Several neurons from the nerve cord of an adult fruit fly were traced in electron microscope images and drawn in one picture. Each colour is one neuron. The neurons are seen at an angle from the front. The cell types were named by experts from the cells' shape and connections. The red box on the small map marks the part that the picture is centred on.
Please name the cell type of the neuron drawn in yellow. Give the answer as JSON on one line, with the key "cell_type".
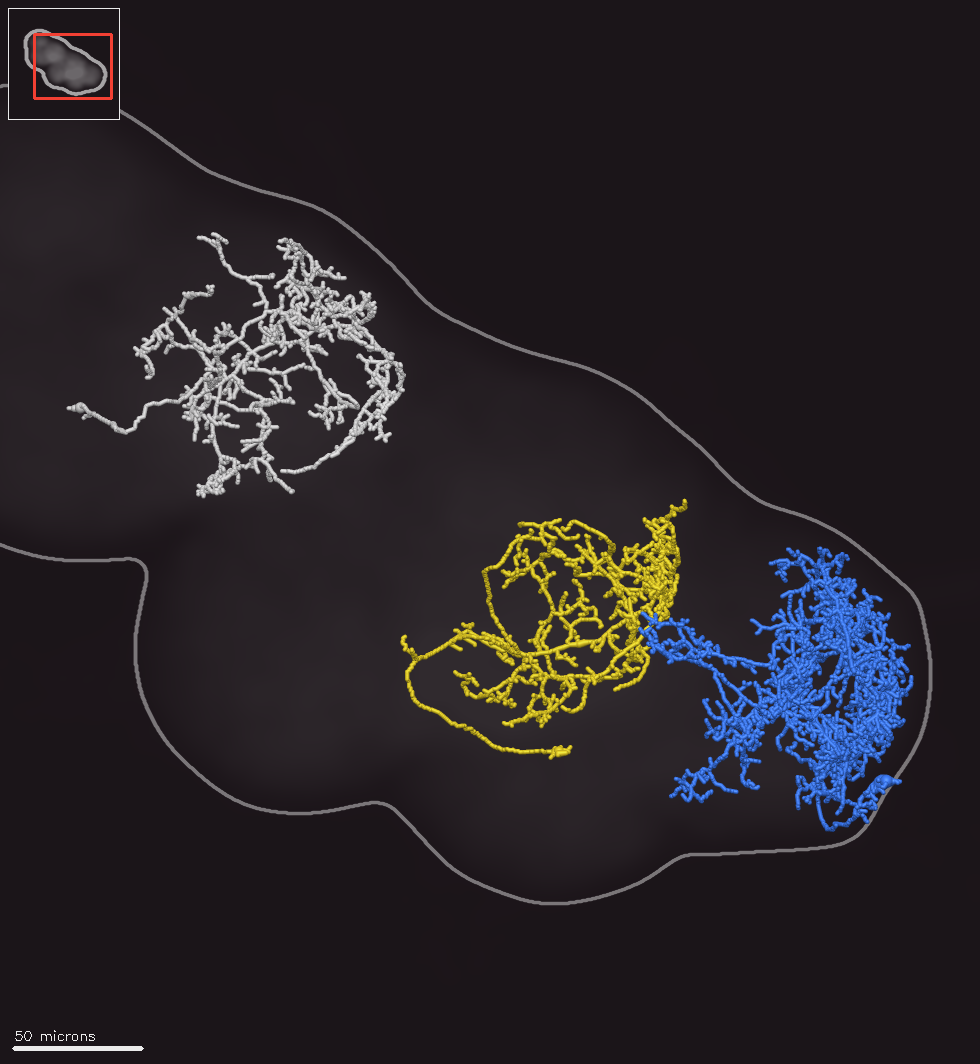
{"cell_type": "IN04B031"}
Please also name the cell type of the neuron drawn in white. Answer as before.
{"cell_type": "IN04B037"}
